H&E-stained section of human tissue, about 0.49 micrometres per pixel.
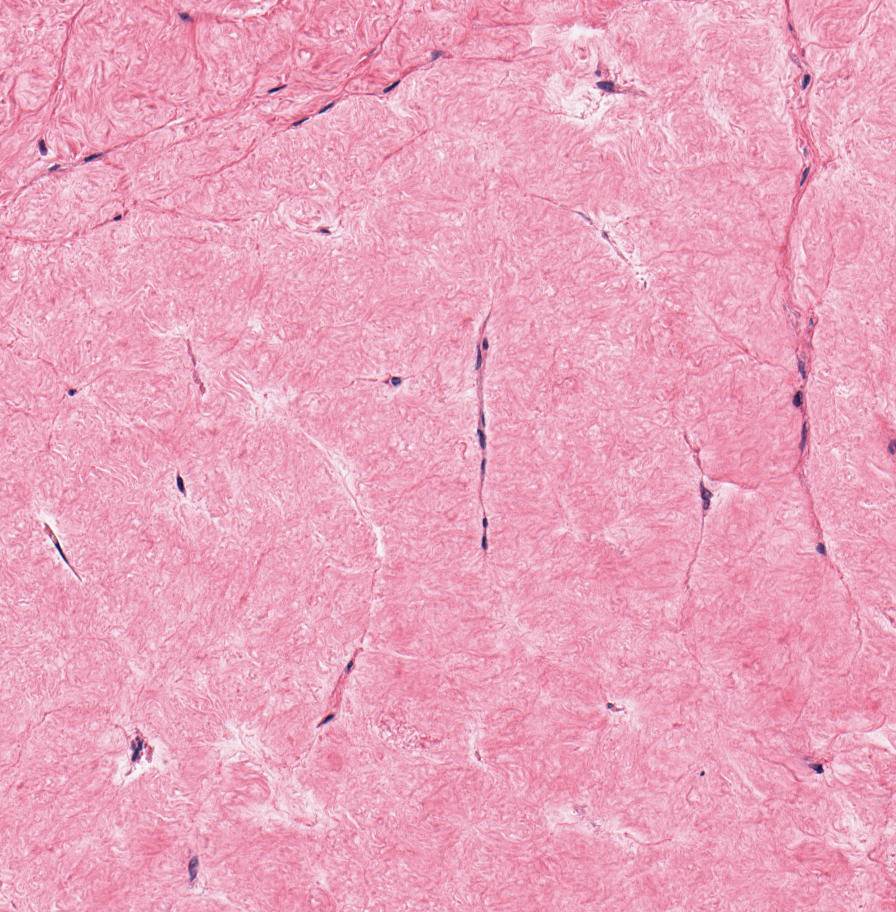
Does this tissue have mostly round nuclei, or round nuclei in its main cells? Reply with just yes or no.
No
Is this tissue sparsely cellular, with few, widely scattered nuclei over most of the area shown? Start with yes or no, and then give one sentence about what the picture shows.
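Yes. Nearly the whole field is dense pink collagenous stroma with very few nuclei.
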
